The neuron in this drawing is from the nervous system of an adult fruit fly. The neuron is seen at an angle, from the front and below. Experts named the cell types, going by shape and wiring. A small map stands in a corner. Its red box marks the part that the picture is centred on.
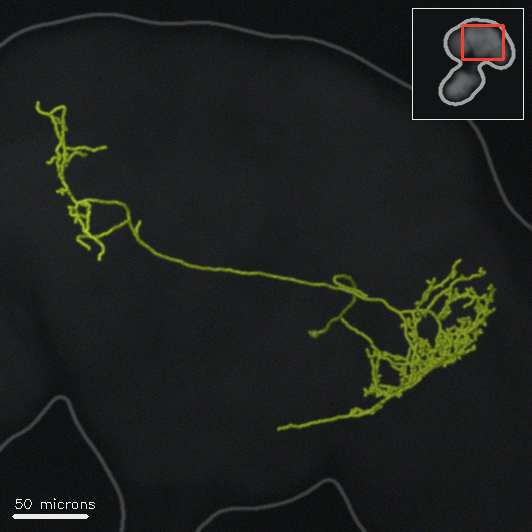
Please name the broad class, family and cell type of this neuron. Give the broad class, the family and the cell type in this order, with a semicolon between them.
central-brain intrinsic neuron; hemilineage VLPl&p2_posterior; CB0440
